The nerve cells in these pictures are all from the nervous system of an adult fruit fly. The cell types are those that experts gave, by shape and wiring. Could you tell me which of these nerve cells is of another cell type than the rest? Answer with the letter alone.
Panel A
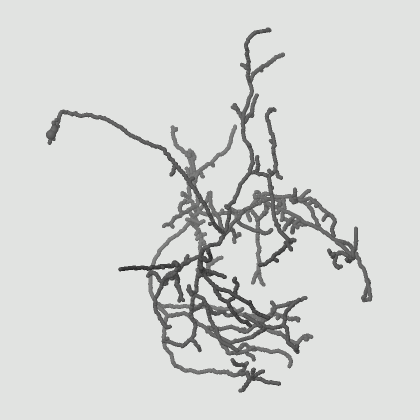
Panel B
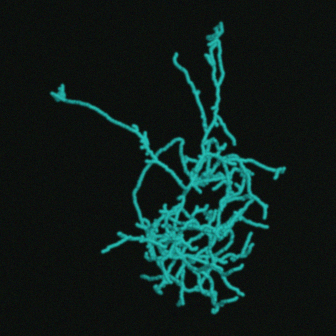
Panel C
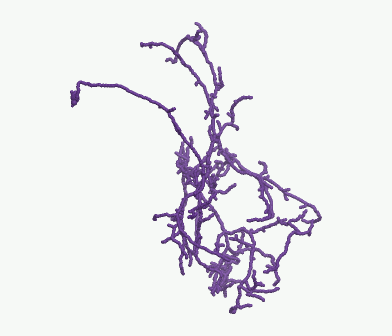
C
